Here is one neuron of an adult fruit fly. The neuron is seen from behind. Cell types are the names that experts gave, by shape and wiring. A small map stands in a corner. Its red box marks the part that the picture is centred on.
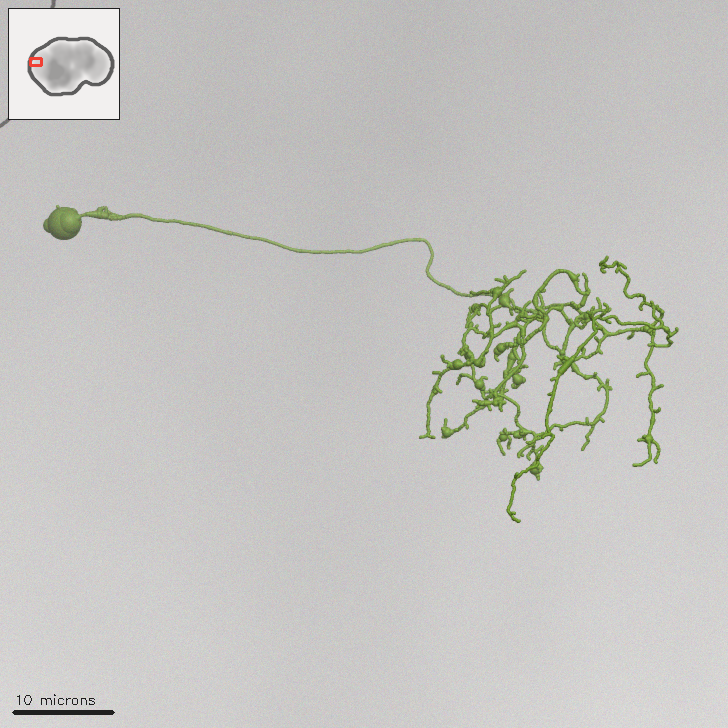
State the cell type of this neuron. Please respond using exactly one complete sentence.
It is Mi16 that names the cell type of this neuron.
